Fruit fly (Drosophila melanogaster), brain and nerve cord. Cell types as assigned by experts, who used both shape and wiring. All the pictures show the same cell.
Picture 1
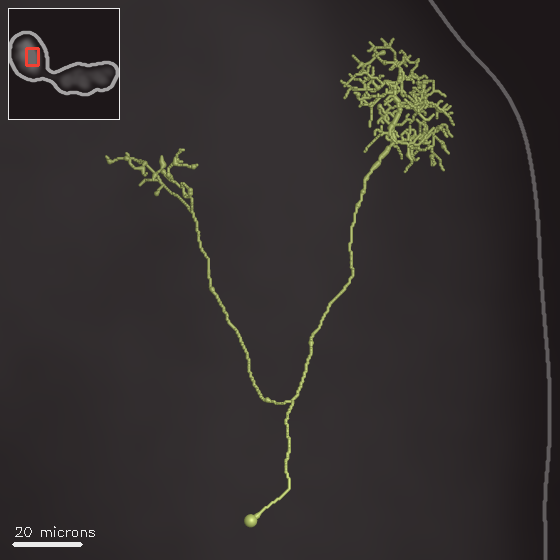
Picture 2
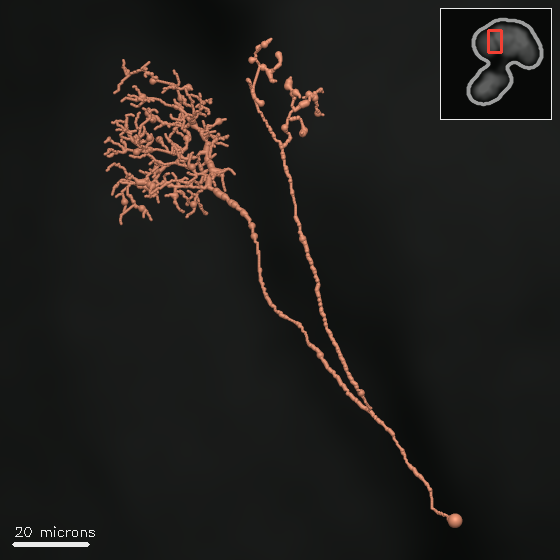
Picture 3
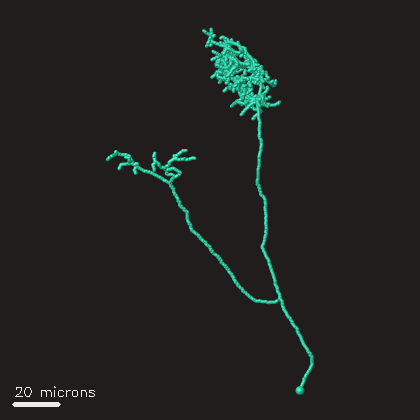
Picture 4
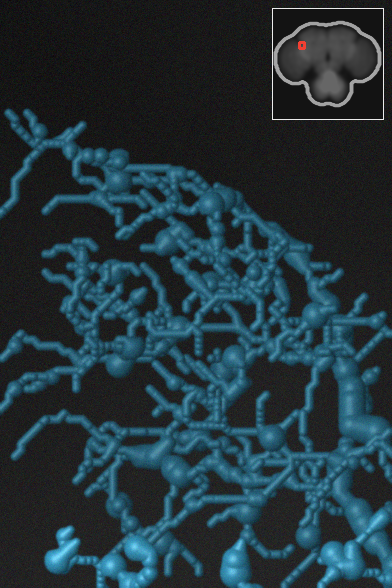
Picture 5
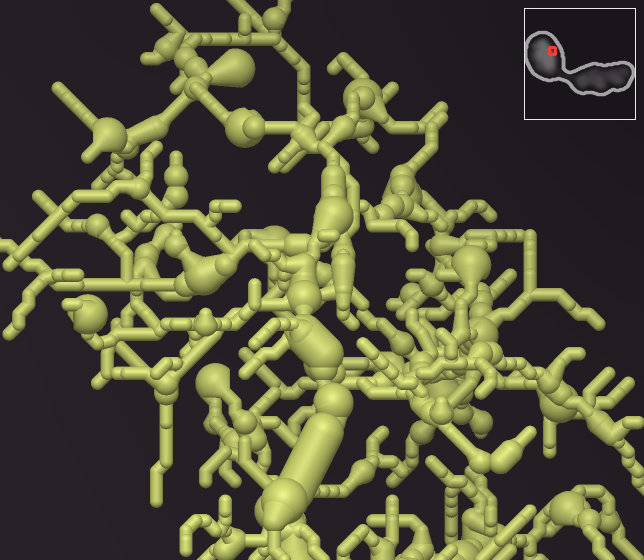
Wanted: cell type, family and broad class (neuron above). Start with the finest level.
LC15; LC; visual projection neuron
